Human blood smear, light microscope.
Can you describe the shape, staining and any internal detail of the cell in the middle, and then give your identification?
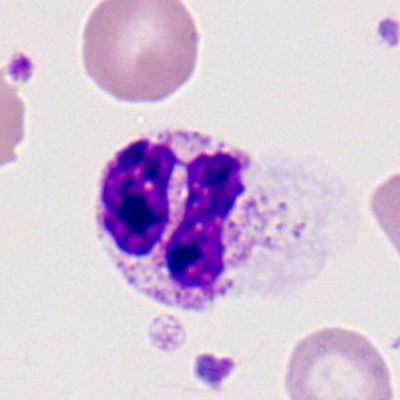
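The nucleus is divided into two separate lobes, both lying in the left half of the cell. Fine pinkish-purple granules occupy the cytoplasm, which on the right side is pale and only sparsely granular. This is a segmented neutrophil.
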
